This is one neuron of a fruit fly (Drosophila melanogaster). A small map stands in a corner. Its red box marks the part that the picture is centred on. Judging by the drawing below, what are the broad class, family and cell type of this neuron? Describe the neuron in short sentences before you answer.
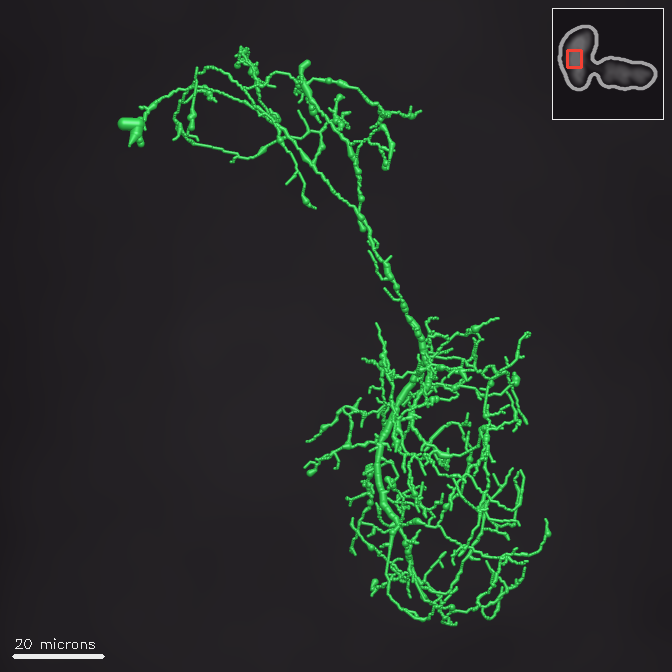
It is in the brain and does not reach the nerve cord. From top to bottom in the picture it spans about 130 microns. The picture shows more than a hundred branch ends. Its broad class is central-brain intrinsic neuron. The family is LHAD. The cell type is LHAD2e3.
